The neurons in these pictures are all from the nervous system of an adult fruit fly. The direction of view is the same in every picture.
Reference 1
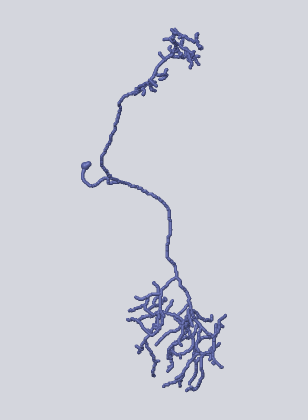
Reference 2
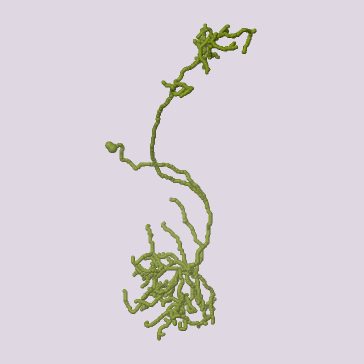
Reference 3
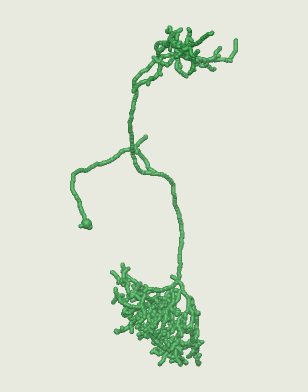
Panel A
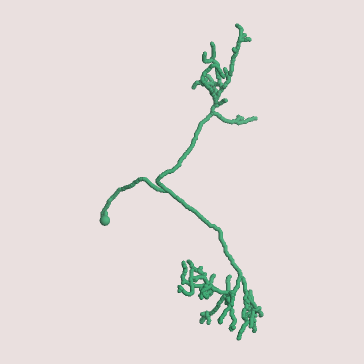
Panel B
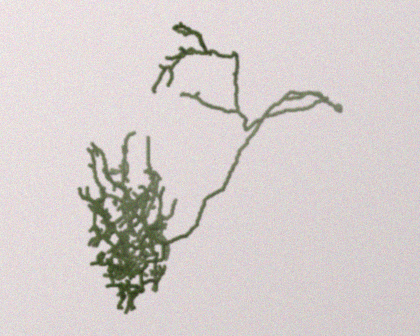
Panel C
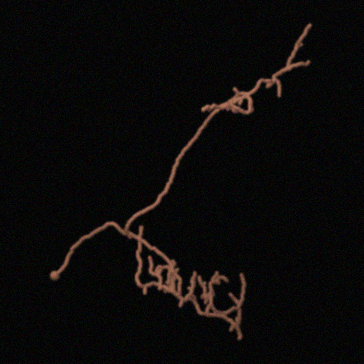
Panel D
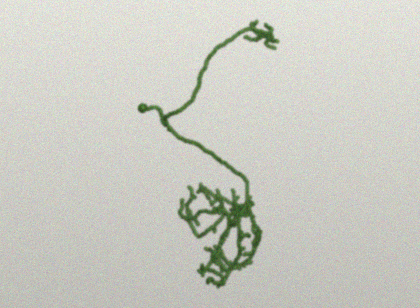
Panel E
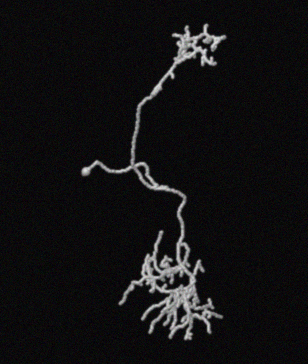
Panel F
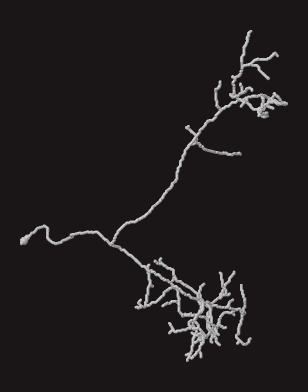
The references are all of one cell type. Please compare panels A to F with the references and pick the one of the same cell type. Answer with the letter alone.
E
